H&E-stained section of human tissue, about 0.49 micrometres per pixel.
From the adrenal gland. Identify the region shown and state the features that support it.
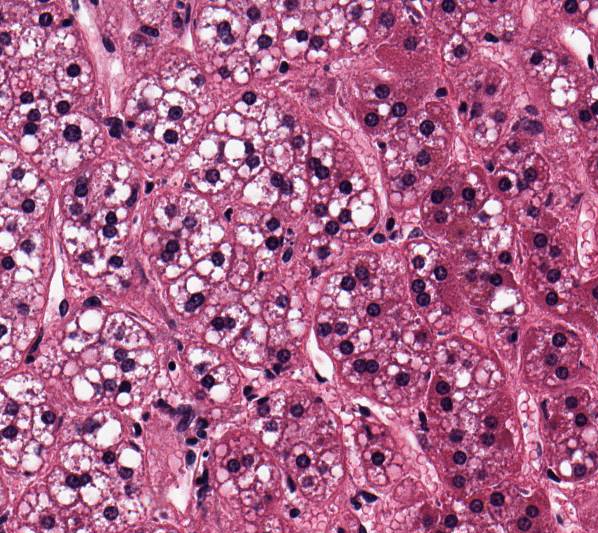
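The tissue here is zona fasciculata. First, the cells have abundant cytoplasm filled with many clear round vacuoles of varying size.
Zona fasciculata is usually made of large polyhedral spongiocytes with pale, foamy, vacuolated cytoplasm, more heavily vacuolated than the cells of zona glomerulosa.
Second, thin septa carry slit-like vascular spaces lined by flattened, elongated nuclei.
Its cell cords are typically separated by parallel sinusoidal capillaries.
Third, the nests form no gland lumens. Last, cells toward the right have pinker cytoplasm with fewer vacuoles than those on the left.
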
